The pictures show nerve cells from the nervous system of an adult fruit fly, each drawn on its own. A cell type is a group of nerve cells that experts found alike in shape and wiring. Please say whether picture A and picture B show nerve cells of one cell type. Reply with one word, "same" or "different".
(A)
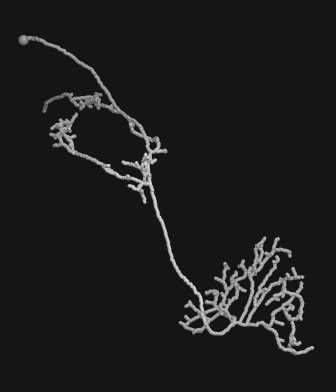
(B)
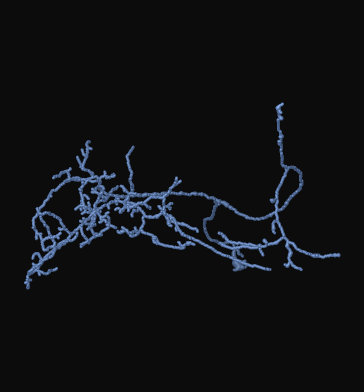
different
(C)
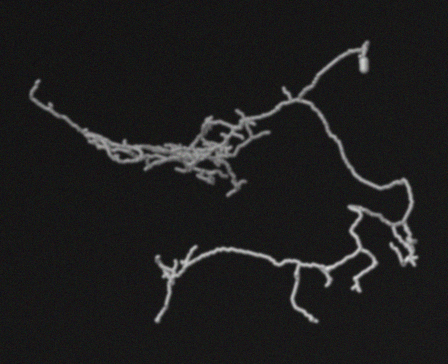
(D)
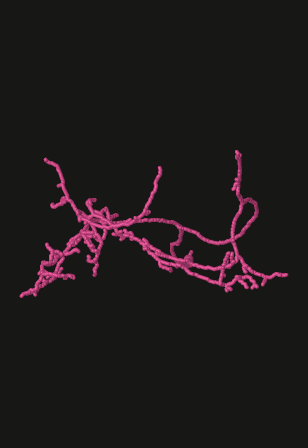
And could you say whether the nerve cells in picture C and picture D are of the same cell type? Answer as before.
different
